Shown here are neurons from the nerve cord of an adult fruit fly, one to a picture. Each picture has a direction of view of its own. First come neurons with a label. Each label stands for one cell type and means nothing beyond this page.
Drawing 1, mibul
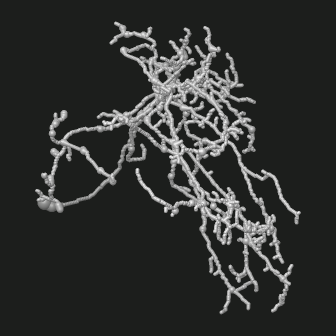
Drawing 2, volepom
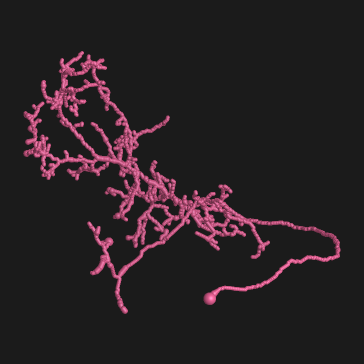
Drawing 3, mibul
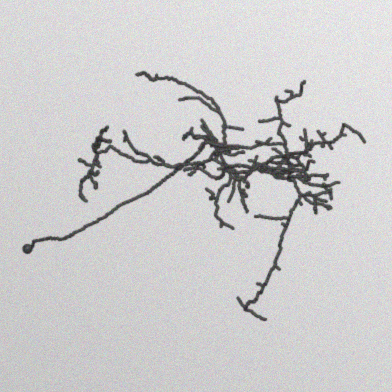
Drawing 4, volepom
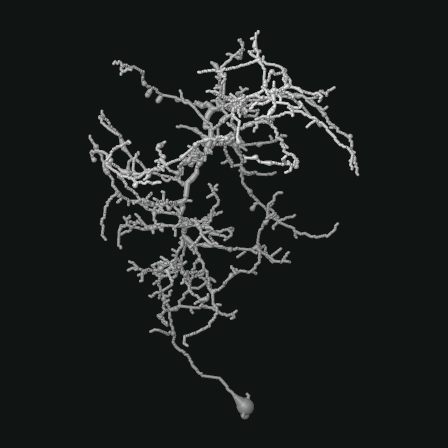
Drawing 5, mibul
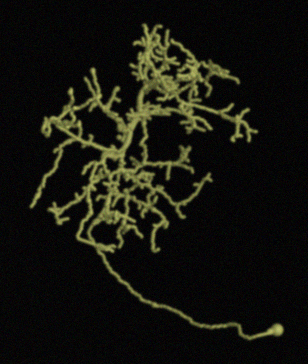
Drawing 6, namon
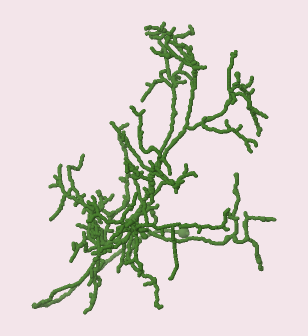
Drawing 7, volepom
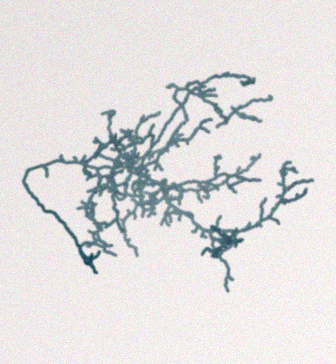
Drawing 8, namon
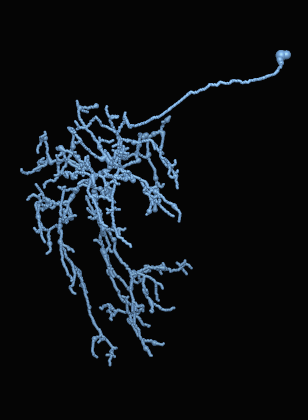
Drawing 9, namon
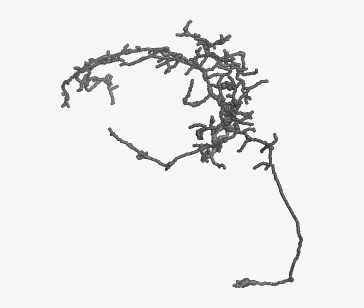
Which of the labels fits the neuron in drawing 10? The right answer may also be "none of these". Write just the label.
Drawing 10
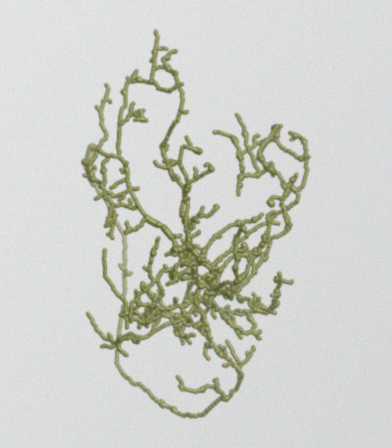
volepom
